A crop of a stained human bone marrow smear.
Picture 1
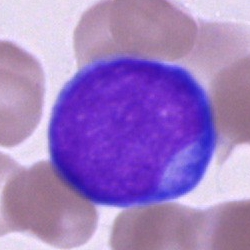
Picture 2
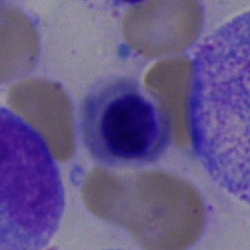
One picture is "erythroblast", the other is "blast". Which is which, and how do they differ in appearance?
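Blast in picture 1; erythroblast in picture 2. Chromatin, picture 1: finely stippled purple with scattered tiny pale specks. Chromatin, picture 2: very dark and densely condensed.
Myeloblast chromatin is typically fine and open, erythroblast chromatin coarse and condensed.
Cytoplasm, picture 1: thin rim of deep blue, with a paler bluish patch at the lower right. Cytoplasm, picture 2: moderate greyish-blue rim on all sides, no vacuoles.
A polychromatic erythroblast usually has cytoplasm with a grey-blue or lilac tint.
Granules: none visible in the cytoplasm of either cell.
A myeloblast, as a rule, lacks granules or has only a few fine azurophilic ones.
Picture 2 also: no nucleoli visible; outline round and smooth.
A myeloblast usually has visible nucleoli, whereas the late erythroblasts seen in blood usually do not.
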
